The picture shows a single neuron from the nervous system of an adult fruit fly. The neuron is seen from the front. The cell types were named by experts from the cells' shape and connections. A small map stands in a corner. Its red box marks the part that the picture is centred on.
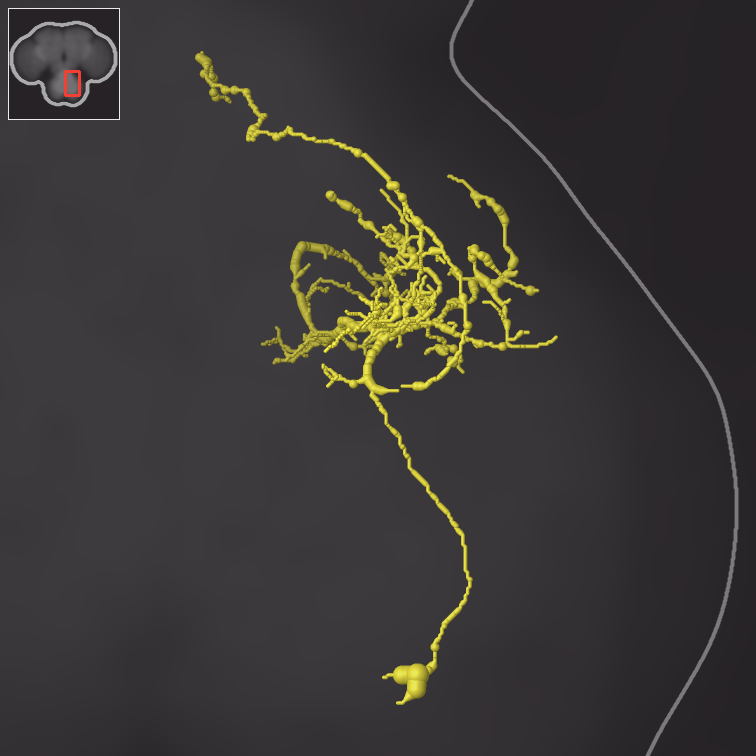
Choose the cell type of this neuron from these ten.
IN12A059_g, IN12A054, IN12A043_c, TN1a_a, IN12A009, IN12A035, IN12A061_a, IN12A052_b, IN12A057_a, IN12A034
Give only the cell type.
IN12A035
